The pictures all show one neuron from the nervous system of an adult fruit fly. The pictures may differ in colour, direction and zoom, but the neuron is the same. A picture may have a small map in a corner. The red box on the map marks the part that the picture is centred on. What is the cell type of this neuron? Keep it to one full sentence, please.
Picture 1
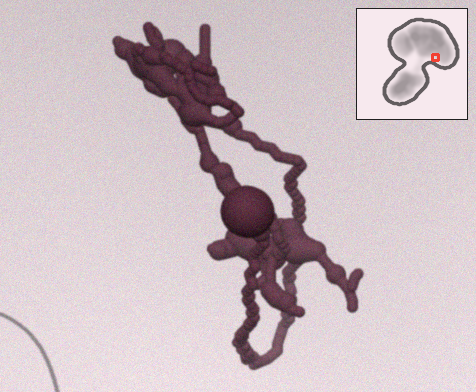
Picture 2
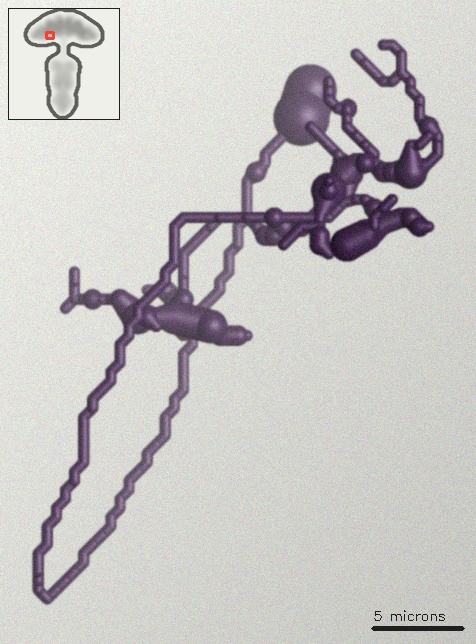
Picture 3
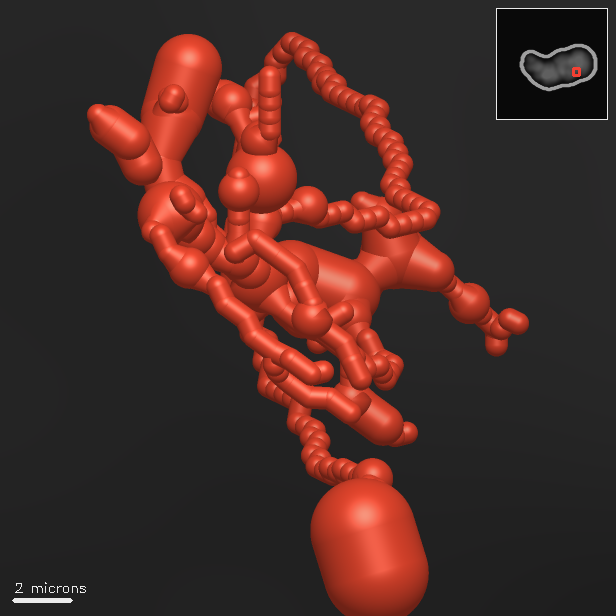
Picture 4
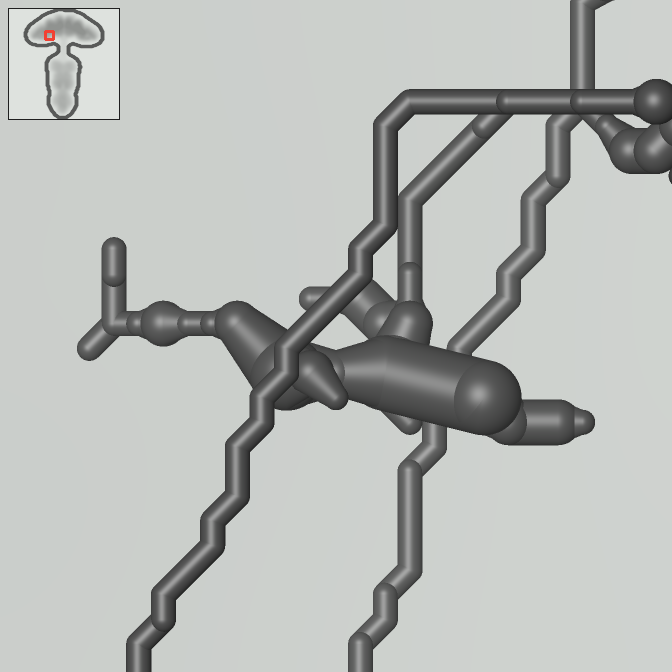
This neuron belongs to the cell type T5a.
